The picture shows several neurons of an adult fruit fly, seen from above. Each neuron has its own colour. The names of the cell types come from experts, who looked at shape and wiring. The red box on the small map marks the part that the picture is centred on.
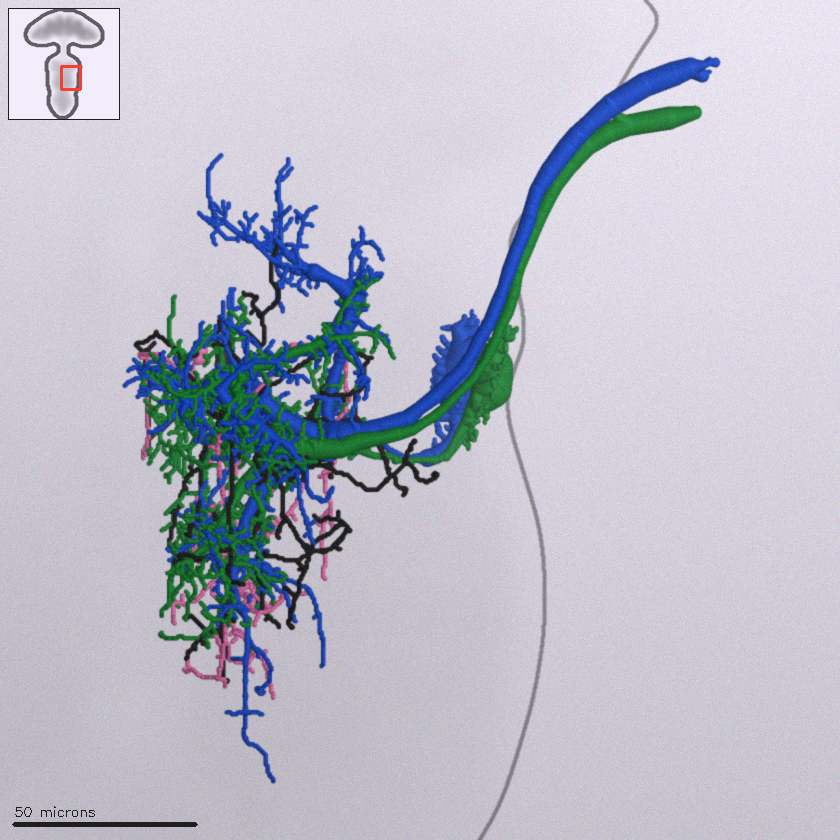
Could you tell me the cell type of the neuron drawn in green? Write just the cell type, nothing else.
i1 MN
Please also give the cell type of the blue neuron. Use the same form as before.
b3 MN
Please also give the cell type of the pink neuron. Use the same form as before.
IN02A049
